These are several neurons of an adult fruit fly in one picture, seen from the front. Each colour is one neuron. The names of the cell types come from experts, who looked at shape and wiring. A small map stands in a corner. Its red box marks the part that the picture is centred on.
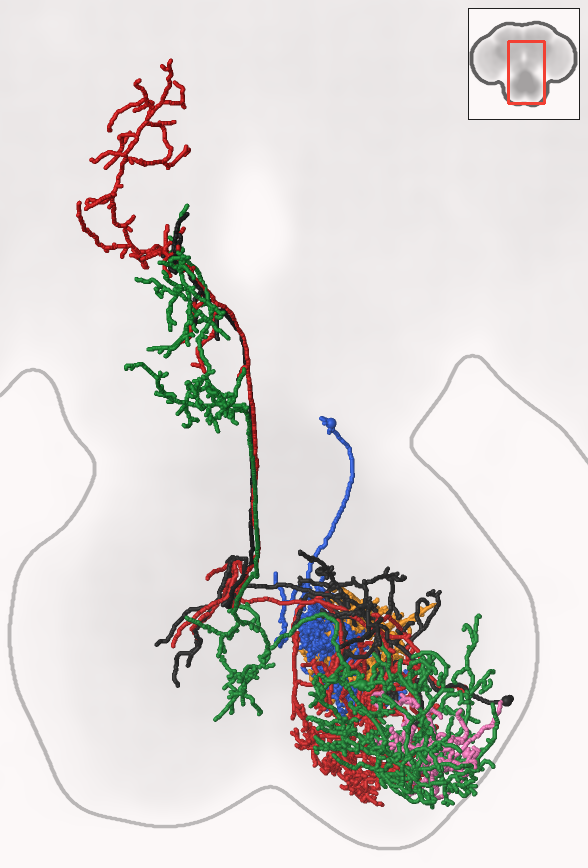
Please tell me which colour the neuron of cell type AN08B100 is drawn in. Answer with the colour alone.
black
